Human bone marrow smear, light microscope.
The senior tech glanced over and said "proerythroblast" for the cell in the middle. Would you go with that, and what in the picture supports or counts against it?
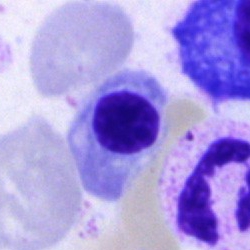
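Let me go through what is there: no nucleolus can be seen in the nucleus. The cytoplasm is pale greyish-blue, and I find no granules in it. The outline is irregular rather than smoothly round, and pale red cells without nuclei press against the left side.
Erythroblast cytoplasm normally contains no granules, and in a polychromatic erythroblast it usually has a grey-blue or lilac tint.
Both agree with the greyish-blue, granule-free cytoplasm here, so they speak for erythroblast. The absent nucleolus and the irregular outline I simply record as they are. Putting it together, this is an erythroblast rather than a proerythroblast.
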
